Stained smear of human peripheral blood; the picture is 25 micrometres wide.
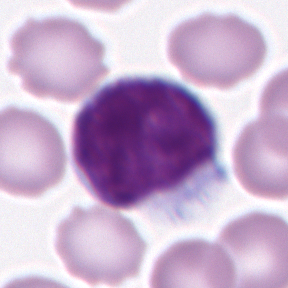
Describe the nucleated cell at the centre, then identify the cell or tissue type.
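Start with the nucleus: it fills most of the cell. Now follow the outline, which is smooth and rounded except at the lower right edge, where fine, pale blue, hair-like strands stick out. You won't find any granules in the cytoplasm. This cell is a typical lymphocyte.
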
